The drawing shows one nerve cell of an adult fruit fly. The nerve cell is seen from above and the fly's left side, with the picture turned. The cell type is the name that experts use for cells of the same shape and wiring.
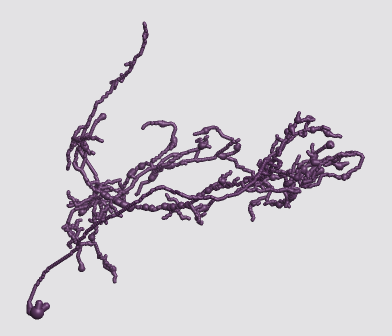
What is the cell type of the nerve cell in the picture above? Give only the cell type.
IN12B059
